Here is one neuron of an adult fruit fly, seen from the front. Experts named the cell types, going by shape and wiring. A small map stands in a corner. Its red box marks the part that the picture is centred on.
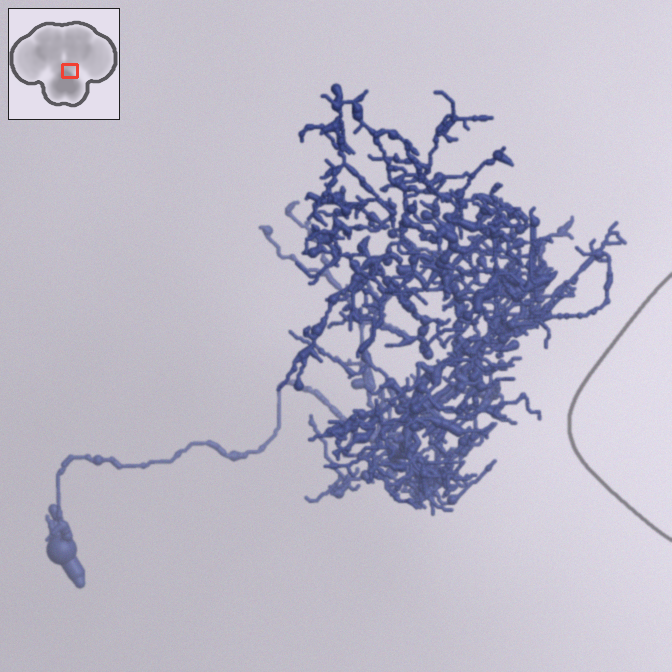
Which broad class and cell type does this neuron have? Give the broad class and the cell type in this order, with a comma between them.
central-brain intrinsic neuron, GNG190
